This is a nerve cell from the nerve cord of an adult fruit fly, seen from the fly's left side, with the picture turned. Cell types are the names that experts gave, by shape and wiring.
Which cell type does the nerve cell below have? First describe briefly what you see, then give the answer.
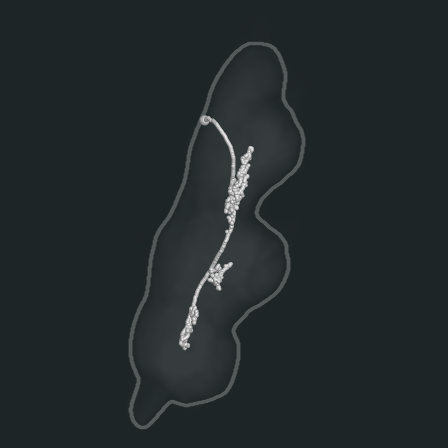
In this view it is more than twice as tall as it is wide. This is a nerve-cord intrinsic neuron. It is of cell type IN09A029.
